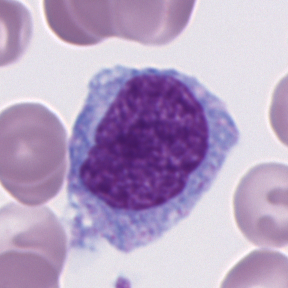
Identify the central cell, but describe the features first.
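Outline irregular and angular, several blunt corners, no smooth round edge. Nucleus: no distinct nucleolus. Cytoplasm pale greyish blue, fine dust-like pinkish-purple granules scattered throughout. Cell: monocyte.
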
